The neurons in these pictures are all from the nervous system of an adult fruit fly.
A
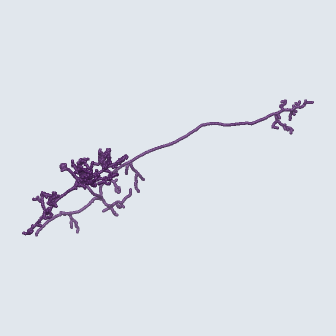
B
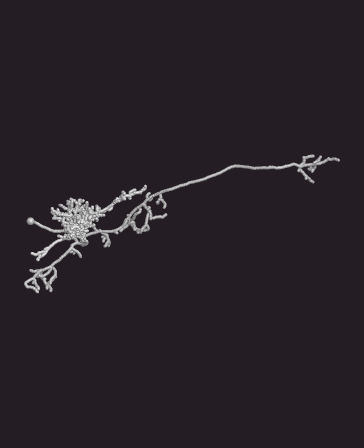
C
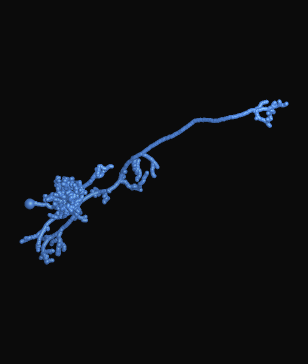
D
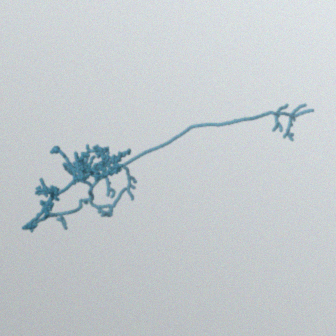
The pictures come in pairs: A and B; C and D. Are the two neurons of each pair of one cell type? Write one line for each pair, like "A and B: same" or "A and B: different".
A and B: same
C and D: same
